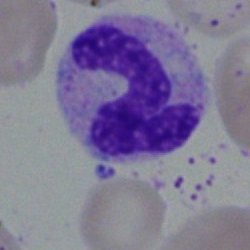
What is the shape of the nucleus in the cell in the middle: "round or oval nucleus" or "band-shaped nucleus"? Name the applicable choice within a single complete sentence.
A curved band without separate lobes is the shape of the nucleus.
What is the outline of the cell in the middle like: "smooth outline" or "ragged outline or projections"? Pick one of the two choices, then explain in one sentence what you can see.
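Smooth outline. The cell outline is round and smooth.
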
